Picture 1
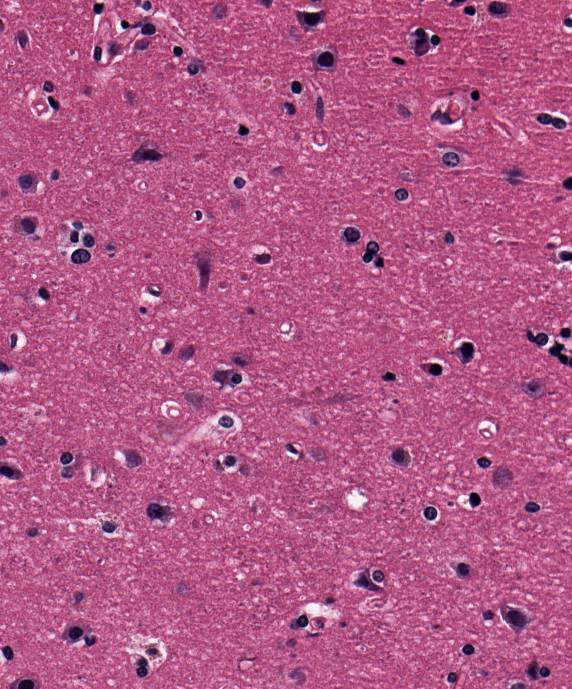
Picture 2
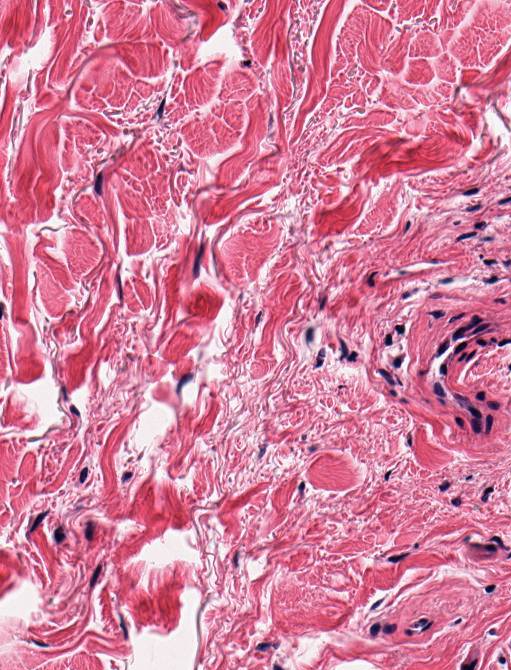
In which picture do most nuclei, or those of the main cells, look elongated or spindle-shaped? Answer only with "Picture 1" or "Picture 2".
Picture 2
